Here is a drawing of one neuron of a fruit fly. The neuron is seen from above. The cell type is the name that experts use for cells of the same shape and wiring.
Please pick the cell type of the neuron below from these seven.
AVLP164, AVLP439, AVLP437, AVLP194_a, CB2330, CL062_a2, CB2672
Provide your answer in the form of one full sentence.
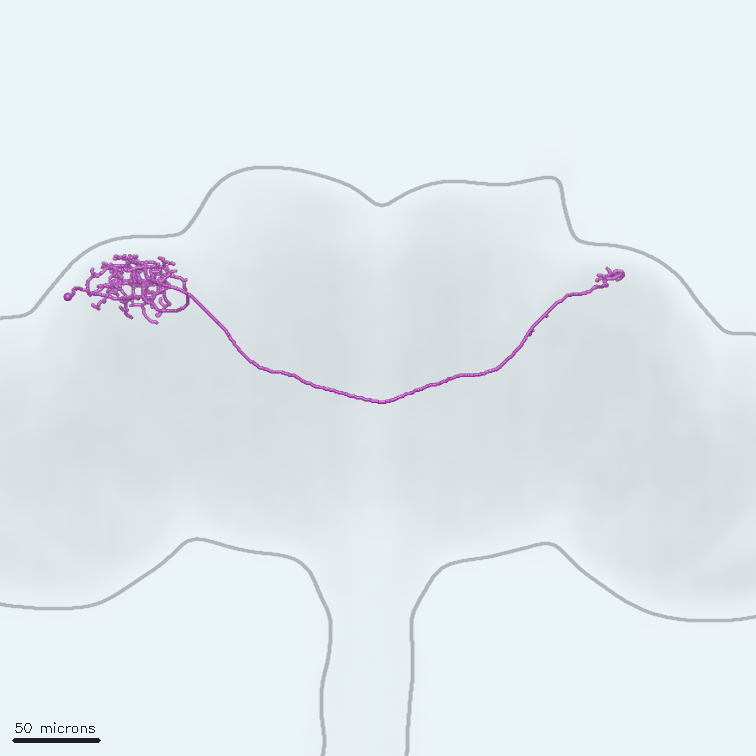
This neuron is a member of the AVLP194_a cell type.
